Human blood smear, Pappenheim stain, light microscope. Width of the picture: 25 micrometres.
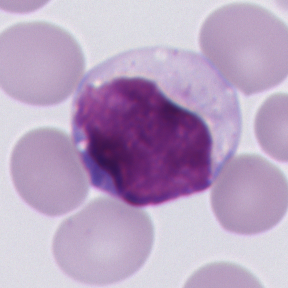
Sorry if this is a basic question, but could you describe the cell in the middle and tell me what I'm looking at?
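I notice the nucleus sitting off-centre toward the lower left, so the widest band of cytoplasm lies at the upper right. The nucleus measures about 13 by 10 micrometres. Most of the cytoplasm looks pale greyish with a faint pink-lilac tint, though a thin bluer strip runs along the lower-left edge of the nucleus. Scattered through it I can make out fine, sparse purplish-pink granules. So this is a large granular lymphocyte.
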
